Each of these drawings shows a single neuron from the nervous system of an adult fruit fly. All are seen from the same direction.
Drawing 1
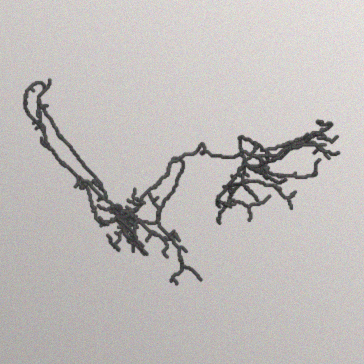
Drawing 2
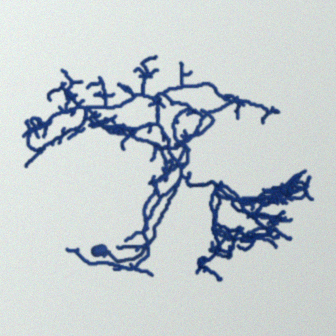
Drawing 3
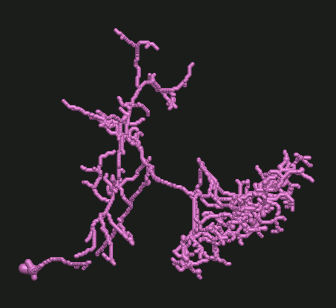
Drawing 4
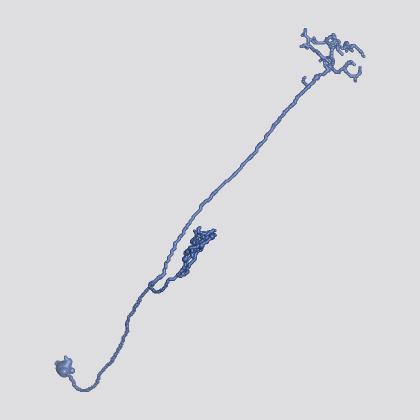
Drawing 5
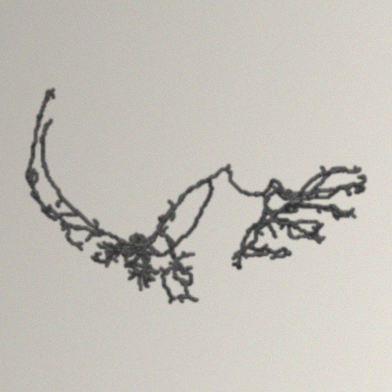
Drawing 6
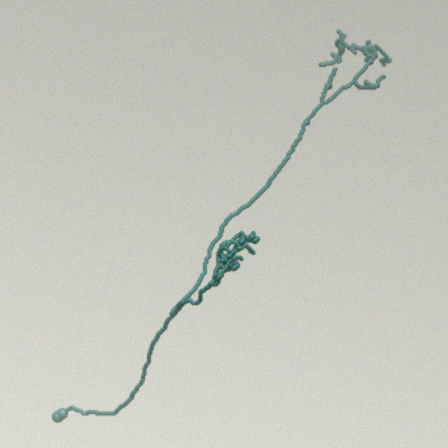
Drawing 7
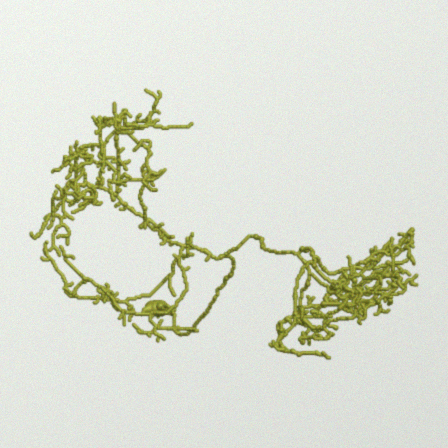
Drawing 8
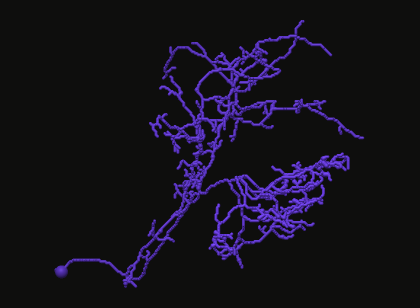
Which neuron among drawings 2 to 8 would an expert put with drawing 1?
5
